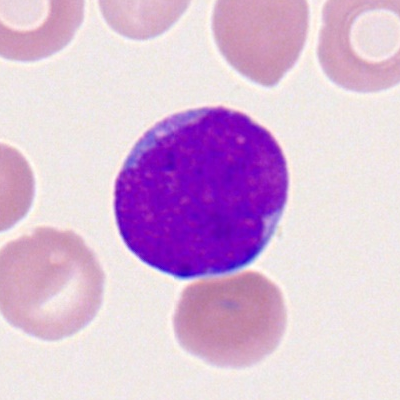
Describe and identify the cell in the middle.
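Nearly the whole cell is taken up by the nucleus, leaving only a scant rim of cytoplasm. What cytoplasm can be seen forms a thin pale-blue crescent at the upper left. It contains neither granules nor vacuoles. The cell is a myeloblast.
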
